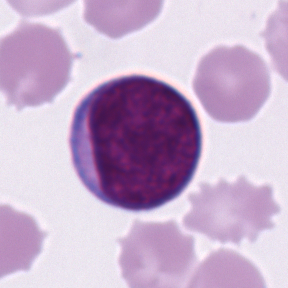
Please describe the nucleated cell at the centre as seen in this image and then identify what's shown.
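Round nucleus, with no indentation anywhere. The cytoplasm is only a narrow crescent on the left side of the cell. I can't see any granules in it, and no vacuoles either. It's a myeloblast.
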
